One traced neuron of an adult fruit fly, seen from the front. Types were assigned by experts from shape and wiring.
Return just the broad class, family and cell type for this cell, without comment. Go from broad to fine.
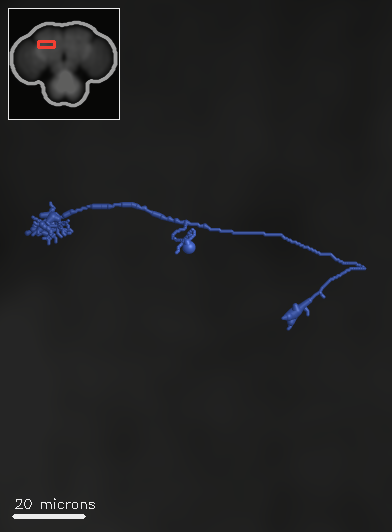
central-brain intrinsic neuron; hemilineage AOTUv3_dorsal; TuBu01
